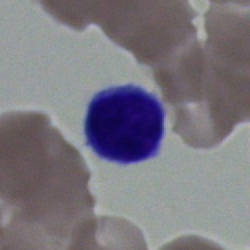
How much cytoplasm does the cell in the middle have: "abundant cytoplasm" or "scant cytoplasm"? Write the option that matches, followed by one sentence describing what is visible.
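Scant cytoplasm. The nucleus fills almost the whole cell, leaving no clear rim of cytoplasm.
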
